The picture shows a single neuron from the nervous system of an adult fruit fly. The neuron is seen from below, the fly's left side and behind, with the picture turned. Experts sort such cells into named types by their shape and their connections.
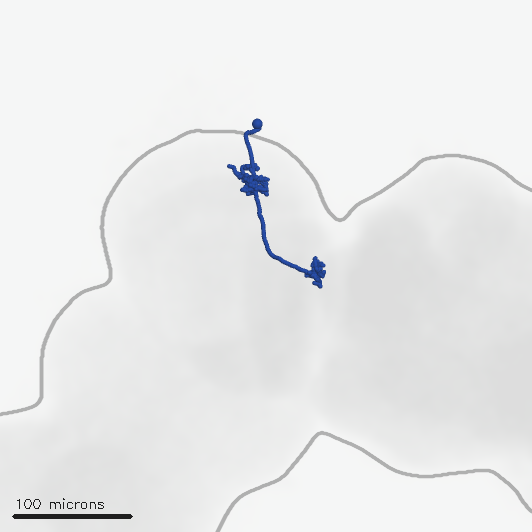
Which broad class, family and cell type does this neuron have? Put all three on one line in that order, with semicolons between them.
optic-lobe intrinsic neuron; Tm; Tm40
